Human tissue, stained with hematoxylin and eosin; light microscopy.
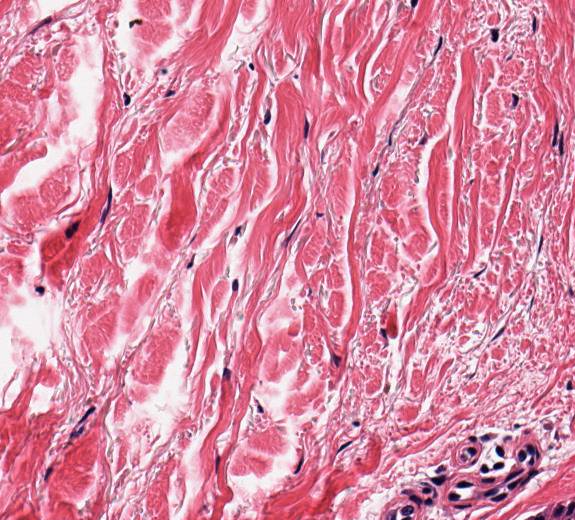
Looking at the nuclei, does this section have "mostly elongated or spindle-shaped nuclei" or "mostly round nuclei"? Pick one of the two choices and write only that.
Mostly elongated or spindle-shaped nuclei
